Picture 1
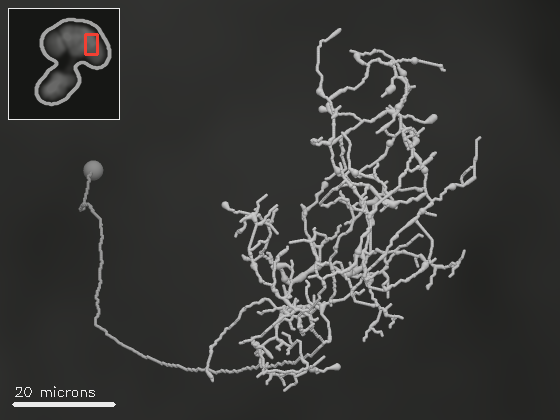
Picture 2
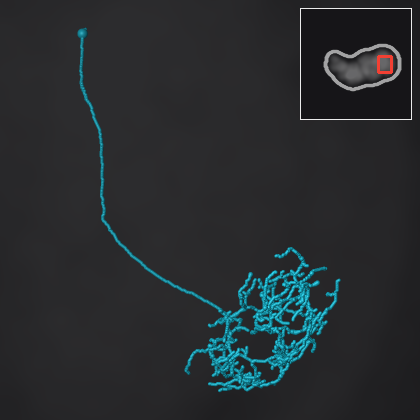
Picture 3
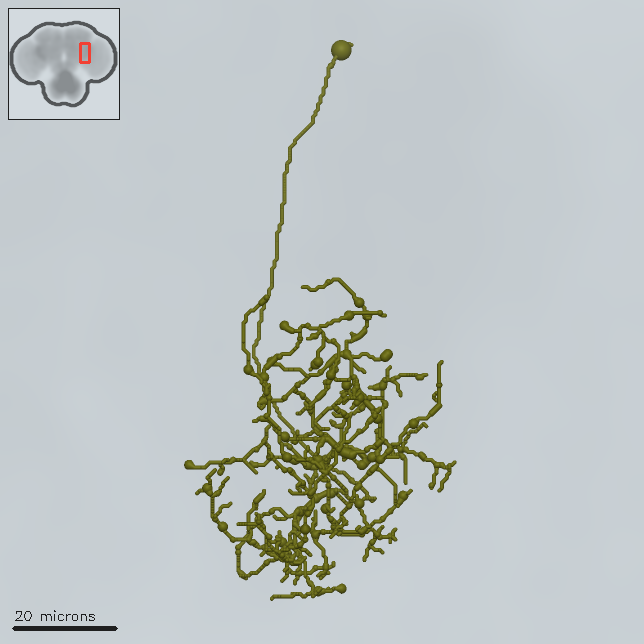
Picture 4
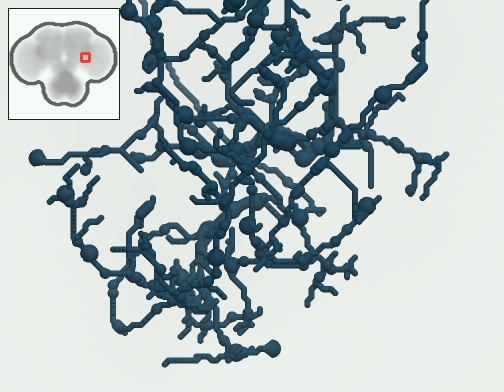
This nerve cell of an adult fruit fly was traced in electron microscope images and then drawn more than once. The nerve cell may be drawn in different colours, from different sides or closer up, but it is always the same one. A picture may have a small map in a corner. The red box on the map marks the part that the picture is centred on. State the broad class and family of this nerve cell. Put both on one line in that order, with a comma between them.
central-brain intrinsic neuron, hemilineage VLPp1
